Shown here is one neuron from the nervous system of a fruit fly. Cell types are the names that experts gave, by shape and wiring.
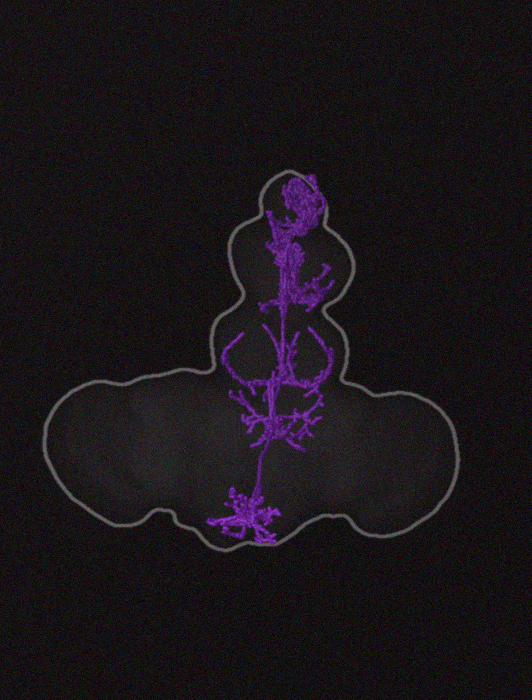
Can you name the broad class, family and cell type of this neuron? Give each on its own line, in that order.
ascending neuron
hemilineage 05B
AN05B004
